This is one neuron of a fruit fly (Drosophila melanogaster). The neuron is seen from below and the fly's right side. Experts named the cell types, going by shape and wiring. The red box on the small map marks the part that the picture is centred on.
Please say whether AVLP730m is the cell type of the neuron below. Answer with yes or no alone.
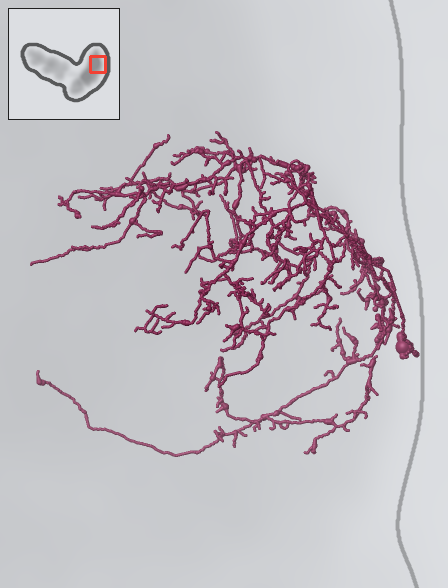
no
